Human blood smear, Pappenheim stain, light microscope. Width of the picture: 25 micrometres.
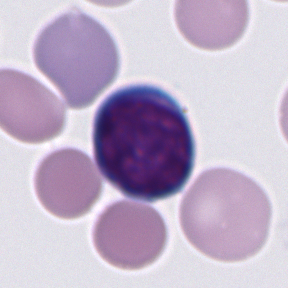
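A typical lymphocyte, whose round nucleus has no indentation or lobes and no distinct nucleoli. The cytoplasm is only a thin blue rim around the nucleus, and no granules are visible in it.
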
